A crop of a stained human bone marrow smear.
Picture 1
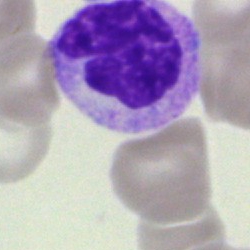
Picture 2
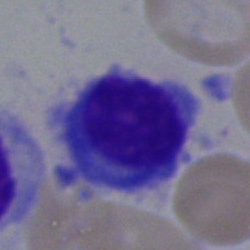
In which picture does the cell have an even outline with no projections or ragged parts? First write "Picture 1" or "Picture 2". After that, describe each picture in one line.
Picture 1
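Picture 1: The cell outline is round and smooth.
Picture 2: The cell outline is irregular, with small blue blebs bulging from its surface.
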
